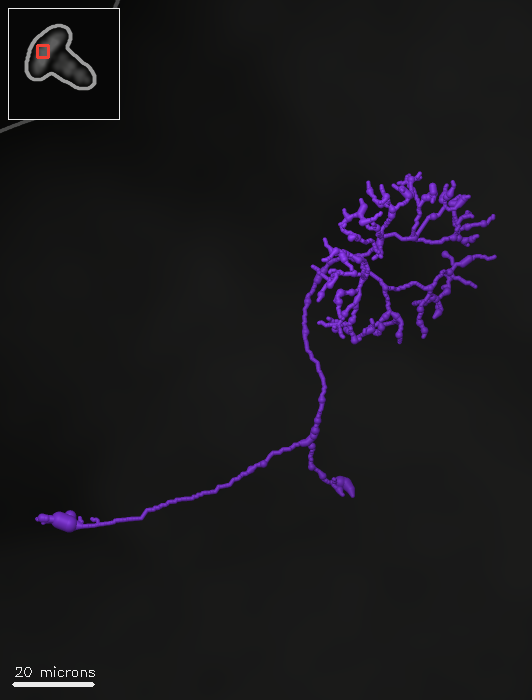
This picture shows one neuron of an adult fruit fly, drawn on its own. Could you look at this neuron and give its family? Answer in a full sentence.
The family is hemilineage EBa1.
